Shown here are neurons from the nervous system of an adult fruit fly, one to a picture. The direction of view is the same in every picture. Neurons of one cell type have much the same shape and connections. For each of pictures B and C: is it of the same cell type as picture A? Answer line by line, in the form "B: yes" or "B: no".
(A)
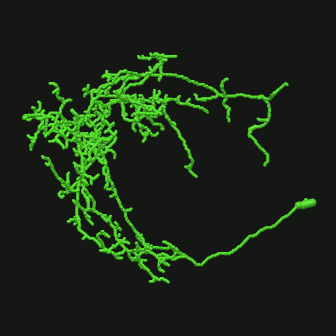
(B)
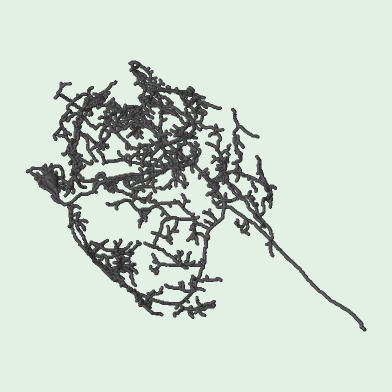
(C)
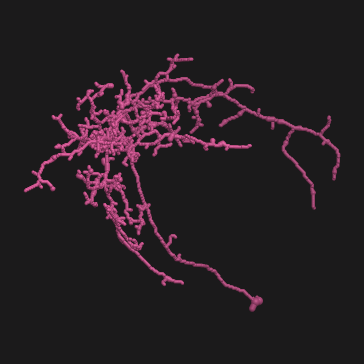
B: no
C: yes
